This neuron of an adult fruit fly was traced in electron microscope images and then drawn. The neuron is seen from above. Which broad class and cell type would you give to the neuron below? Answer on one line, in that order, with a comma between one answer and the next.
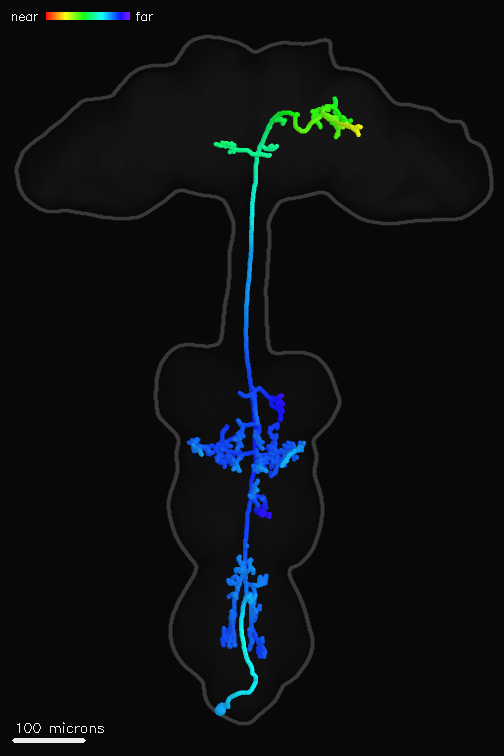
ascending neuron, ANXXX178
